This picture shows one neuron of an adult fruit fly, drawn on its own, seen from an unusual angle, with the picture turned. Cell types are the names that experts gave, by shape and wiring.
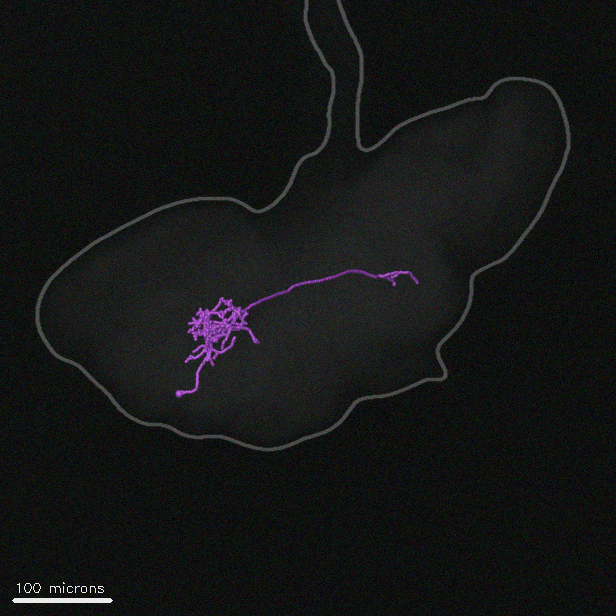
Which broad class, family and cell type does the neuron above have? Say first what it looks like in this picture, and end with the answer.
It lies in the brain. By the scale bar it is about 250 microns wide in this view. This is a central-brain intrinsic neuron. The family is hemilineage VLPl&d1_lateral. The cell type is PVLP064.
